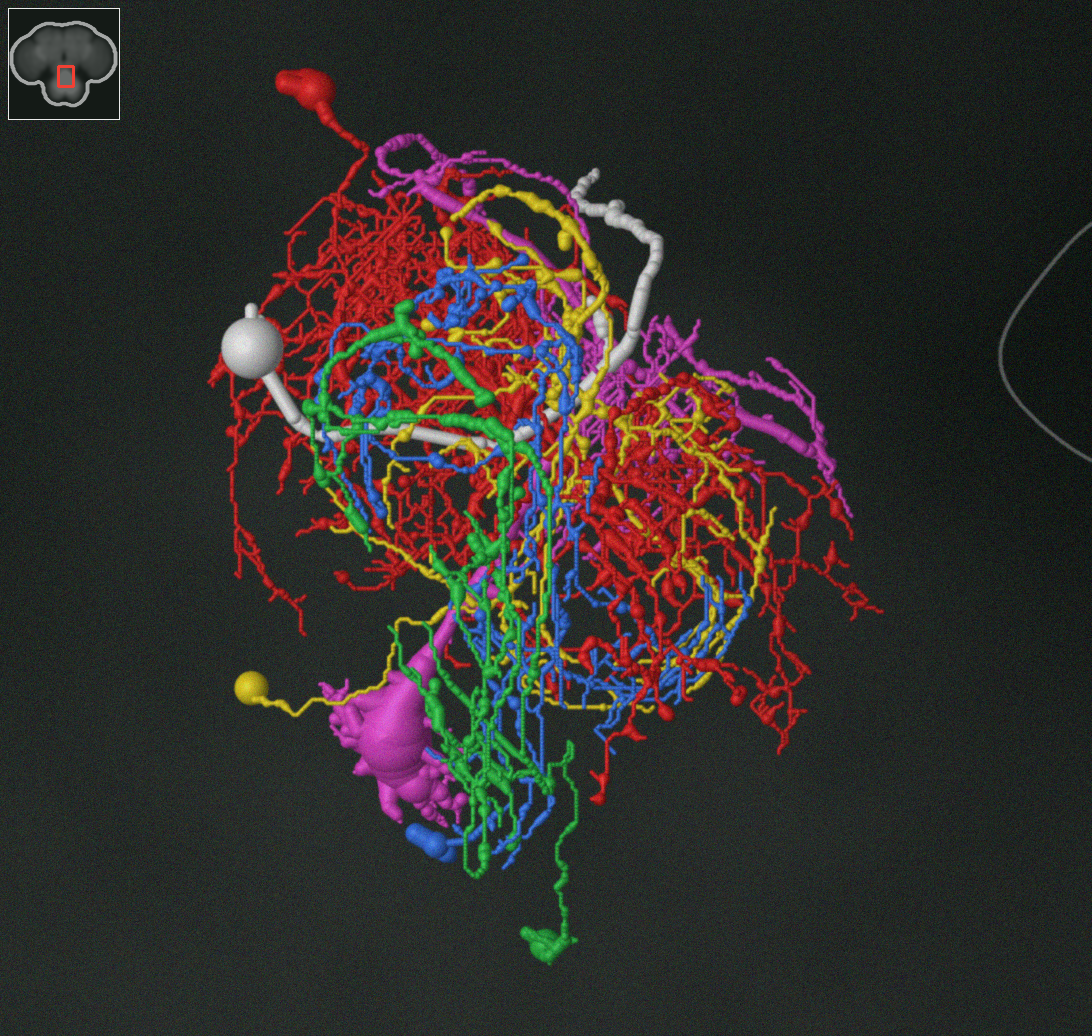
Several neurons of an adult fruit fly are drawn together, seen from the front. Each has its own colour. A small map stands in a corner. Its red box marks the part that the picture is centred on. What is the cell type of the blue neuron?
IN02A044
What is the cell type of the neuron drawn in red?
INXXX217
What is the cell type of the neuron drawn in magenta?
EN00B023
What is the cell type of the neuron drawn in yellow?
IN02A059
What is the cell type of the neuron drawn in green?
IN02A054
